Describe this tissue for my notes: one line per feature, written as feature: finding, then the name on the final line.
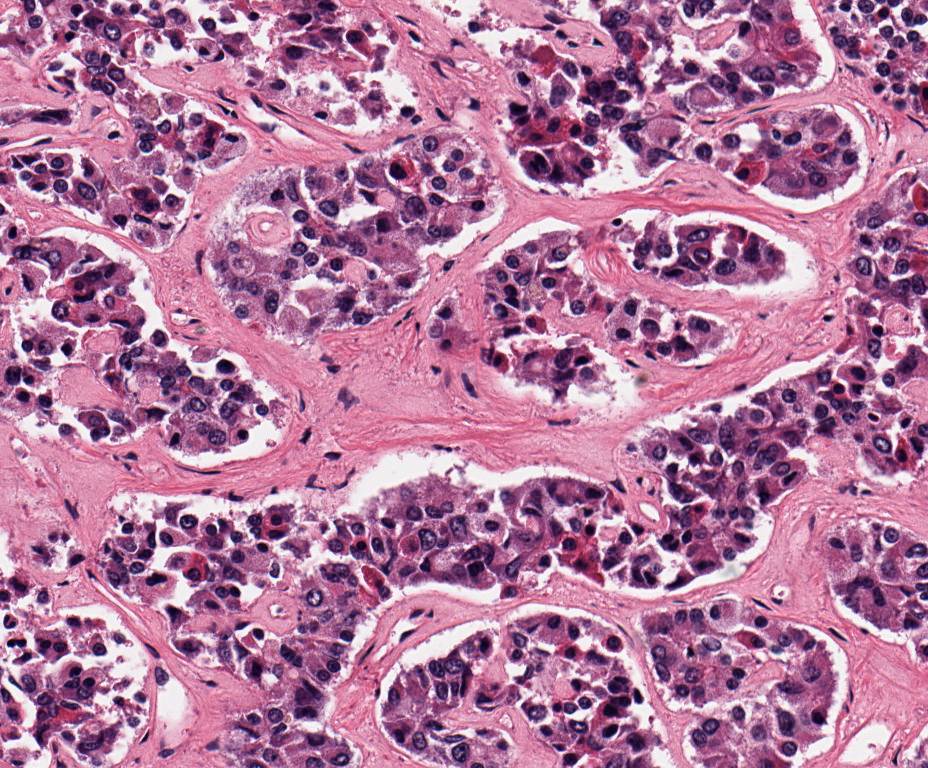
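Arrangement: epithelioid cells in rounded and elongated nests throughout
Separation: bands of fibrous tissue between nests
Nuclei: mostly round, not elongated
Cytoplasm: intensely bright red in scattered nest cells
Lumens: none formed by the nests
Tissue: pituitary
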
